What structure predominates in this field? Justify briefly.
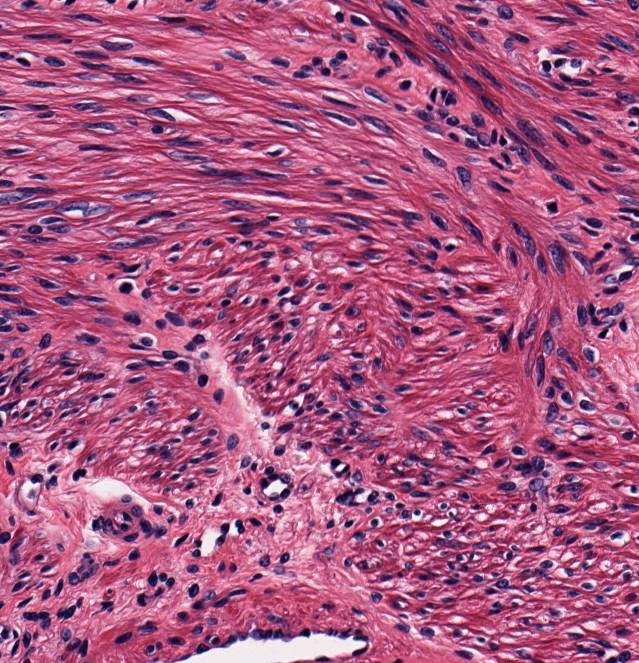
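This is smooth muscle. In the lengthwise fascicles, see the cigar-shaped, blunt-ended nuclei and the abundant pink, finely fibrillary cytoplasm, and there are no glands.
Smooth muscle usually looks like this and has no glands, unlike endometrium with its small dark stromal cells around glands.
The cells are closely packed with little stroma between fascicles; there is no epithelium.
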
